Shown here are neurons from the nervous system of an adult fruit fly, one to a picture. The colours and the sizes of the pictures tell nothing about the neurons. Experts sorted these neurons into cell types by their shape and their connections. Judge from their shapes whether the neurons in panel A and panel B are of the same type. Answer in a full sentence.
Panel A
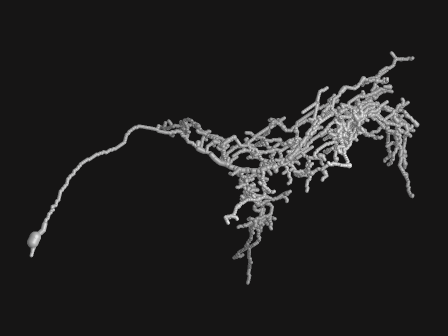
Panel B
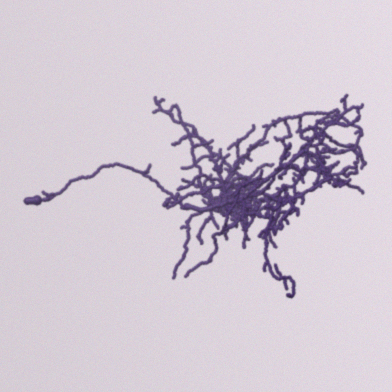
They are of the same cell type.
